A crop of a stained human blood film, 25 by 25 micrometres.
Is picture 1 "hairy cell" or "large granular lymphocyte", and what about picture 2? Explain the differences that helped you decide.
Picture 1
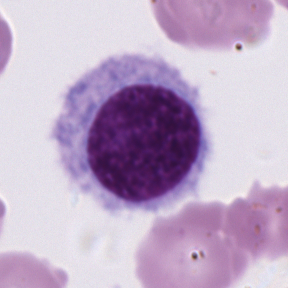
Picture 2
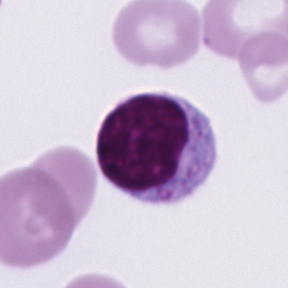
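Picture 1 shows the hairy cell, and picture 2 shows the large granular lymphocyte. Start with the edges: the hairy cell's outline is roughly round, but its edge is finely ragged and fuzzy.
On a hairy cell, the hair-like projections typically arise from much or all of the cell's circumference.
The large granular lymphocyte, by contrast, has a smooth, round outline. Next, the size: the hairy cell is about 14 micrometres across with a nucleus of about 10 micrometres, while the large granular lymphocyte is about 10 micrometres across with a nucleus of about 8 micrometres. In both cells the nucleus fills about 60% of the cell's area. Now look at the cytoplasm: in picture 2 a few small reddish-purple granules are scattered through it, whereas in picture 1 it shows no distinct coarse granules.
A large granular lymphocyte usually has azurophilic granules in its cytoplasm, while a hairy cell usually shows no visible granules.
In picture 2 the cytoplasm forms a pale lilac-blue crescent on the right side of the cell.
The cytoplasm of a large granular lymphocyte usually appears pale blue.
Its nucleus lies toward the left of the cell, round and unlobed, with dense, dark purple, coarsely clumped chromatin.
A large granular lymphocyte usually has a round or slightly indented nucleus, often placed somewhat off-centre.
The hairy cell's nucleus is round in outline too, and no nucleoli can be seen in it. Neither cell has vacuoles in its cytoplasm. Last, the neighbours: no other cell touches the hairy cell, and red cells lie near its upper right and lower right.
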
